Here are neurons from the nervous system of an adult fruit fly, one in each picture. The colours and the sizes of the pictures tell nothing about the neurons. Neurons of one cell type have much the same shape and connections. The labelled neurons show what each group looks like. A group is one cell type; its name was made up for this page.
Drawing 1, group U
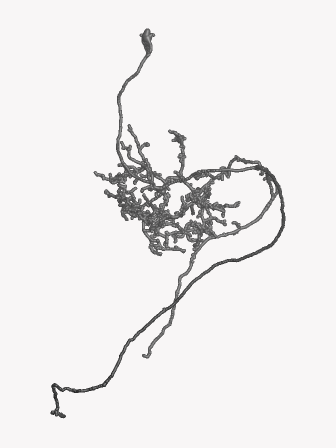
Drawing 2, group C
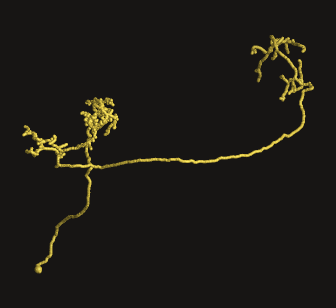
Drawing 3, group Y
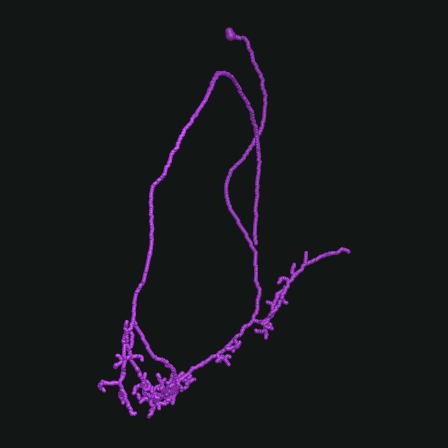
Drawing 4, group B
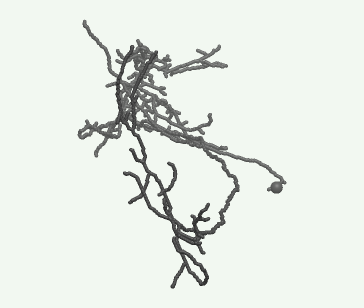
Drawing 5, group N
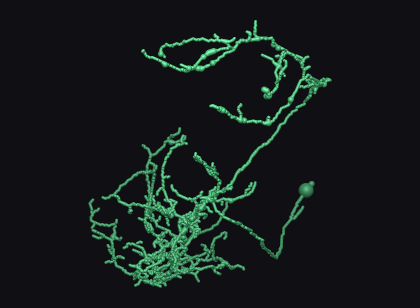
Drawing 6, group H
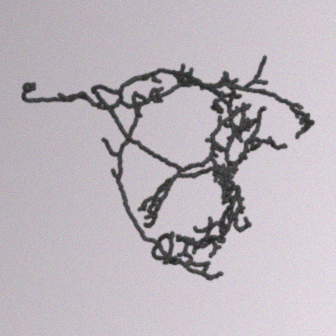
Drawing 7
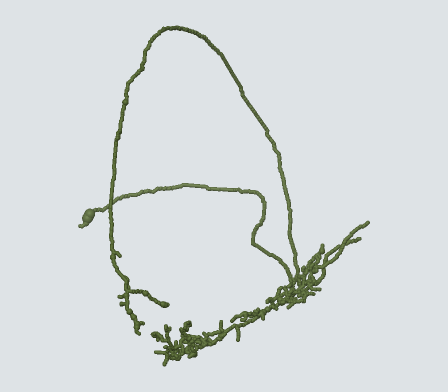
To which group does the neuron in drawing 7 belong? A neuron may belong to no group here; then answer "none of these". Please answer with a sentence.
It belongs to group Y.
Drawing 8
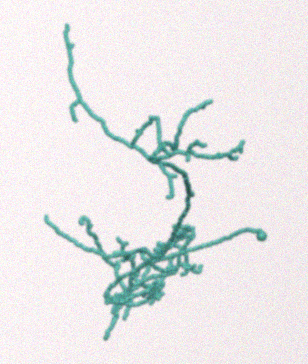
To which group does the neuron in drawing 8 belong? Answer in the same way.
It belongs to group B.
